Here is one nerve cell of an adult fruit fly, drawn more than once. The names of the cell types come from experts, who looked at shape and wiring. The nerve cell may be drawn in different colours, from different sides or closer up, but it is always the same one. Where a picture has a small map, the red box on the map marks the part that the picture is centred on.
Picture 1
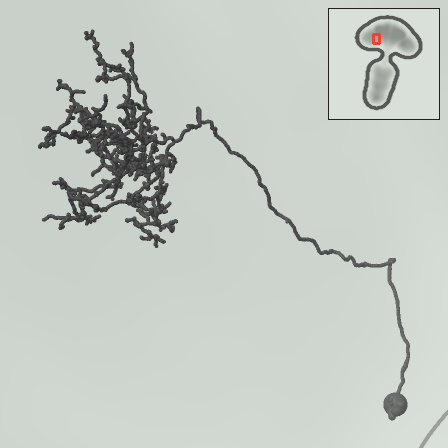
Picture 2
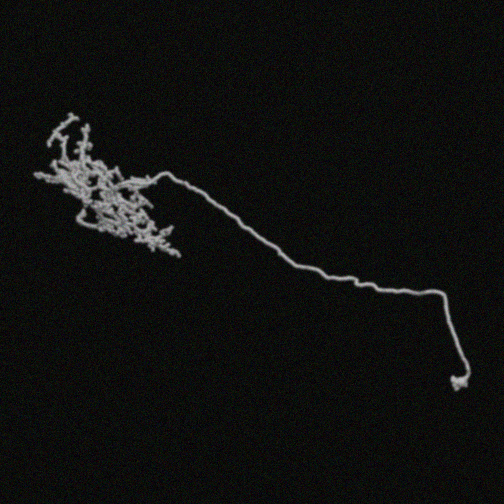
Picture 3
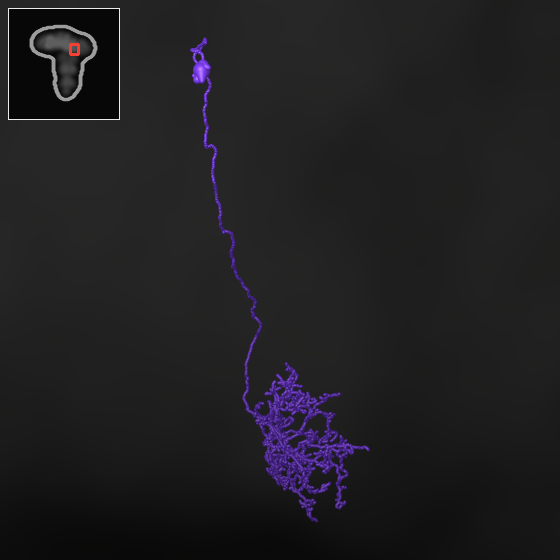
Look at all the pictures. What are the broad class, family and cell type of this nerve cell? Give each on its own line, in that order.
optic-lobe intrinsic neuron
Li
Li22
